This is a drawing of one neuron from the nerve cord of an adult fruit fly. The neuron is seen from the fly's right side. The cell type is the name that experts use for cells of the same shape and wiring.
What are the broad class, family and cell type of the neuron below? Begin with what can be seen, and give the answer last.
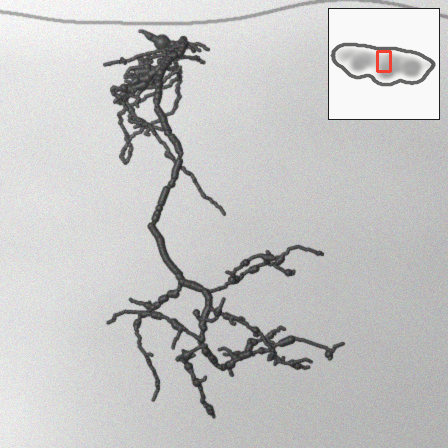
Dozens of branch ends can be seen. As drawn here it is taller than it is wide. Its broad class is nerve-cord intrinsic neuron. The family is hemilineage 19B. Its cell type is IN19B054.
